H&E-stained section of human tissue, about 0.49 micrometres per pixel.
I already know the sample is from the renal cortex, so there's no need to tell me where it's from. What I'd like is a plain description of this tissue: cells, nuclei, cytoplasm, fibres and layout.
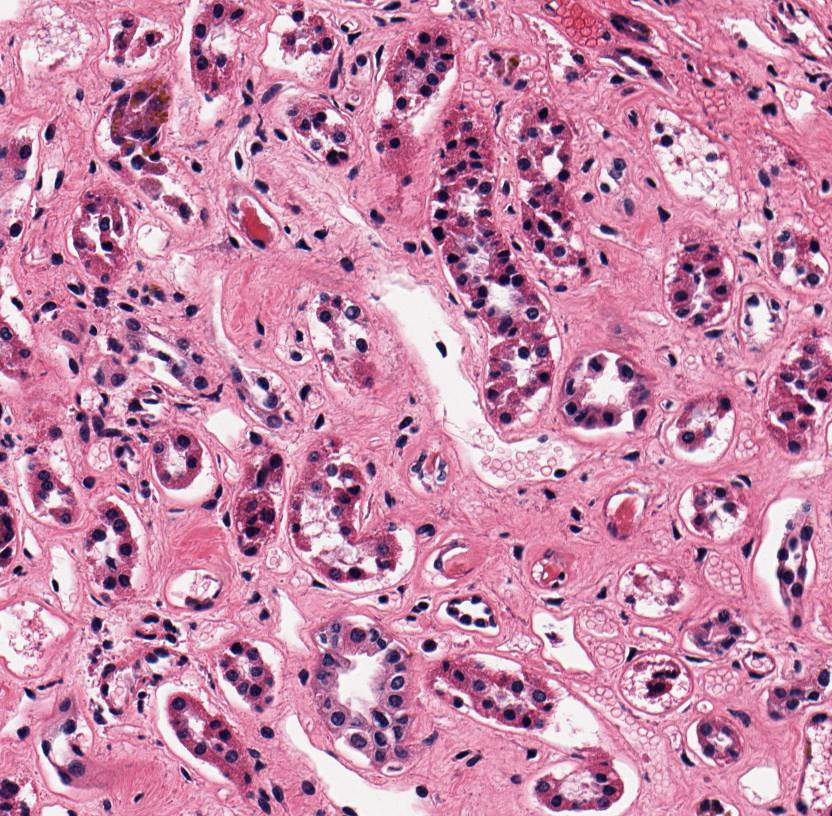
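Tubules: single layer of cuboidal cells, round dark nuclei, pink cytoplasm. Golden-brown granular pigment within a tubule, upper left. Stroma between tubules pink, fibrous, with scattered spindle-shaped nuclei. Clear retraction gaps separate many tubules from surrounding stroma.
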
